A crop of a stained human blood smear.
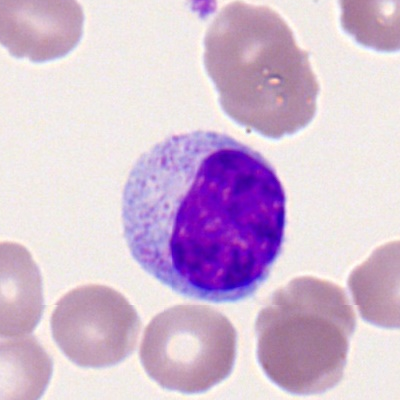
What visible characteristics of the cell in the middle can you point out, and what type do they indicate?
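The cell has a smoothly round outline. Its chromatin stains dark purple, and its cytoplasm is pale blue. Fine reddish-pink granules are scattered through the cytoplasm. This cell is a lymphocyte.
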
